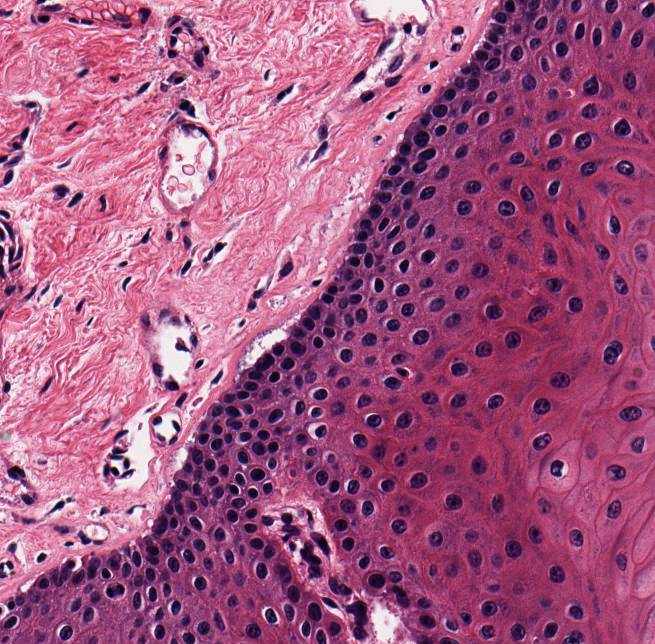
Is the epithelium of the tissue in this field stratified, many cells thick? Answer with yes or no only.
Yes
